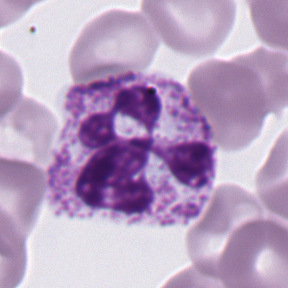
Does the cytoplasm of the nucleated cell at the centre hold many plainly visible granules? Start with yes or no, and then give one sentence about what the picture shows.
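Yes. Small violet-purple granules are scattered densely through the whole cytoplasm.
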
